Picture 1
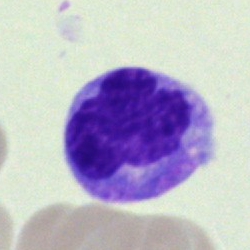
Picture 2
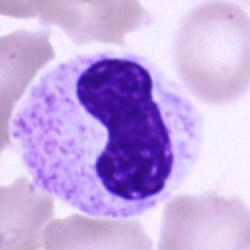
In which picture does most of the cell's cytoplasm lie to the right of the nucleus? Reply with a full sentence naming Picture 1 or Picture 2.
Toward the left lies the nucleus of the cell in picture 1.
